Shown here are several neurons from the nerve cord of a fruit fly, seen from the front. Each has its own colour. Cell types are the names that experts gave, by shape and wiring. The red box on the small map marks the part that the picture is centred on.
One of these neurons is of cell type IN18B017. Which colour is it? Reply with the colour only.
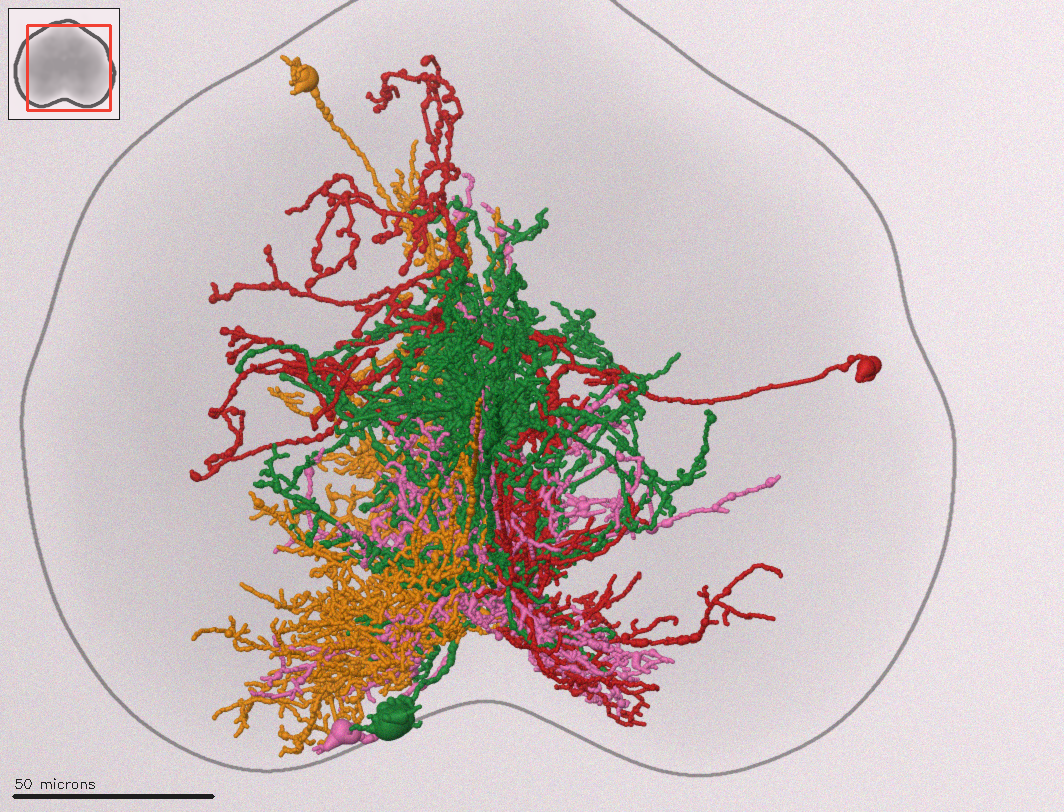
red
